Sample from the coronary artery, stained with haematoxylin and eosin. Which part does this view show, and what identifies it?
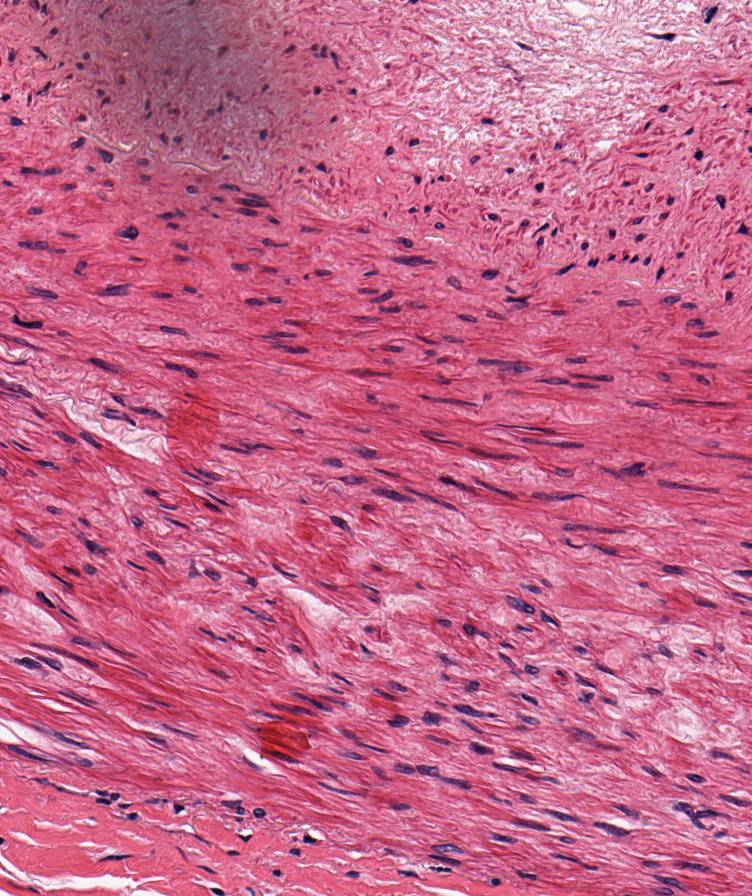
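What is shown is tunica media. In the middle of the field, long, slender, dark blue nuclei lie along the fibres.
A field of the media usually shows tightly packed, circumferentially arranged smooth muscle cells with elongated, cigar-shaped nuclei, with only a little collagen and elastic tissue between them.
The upper part of the field is paler and looser, its cells less orderly, with small dark nuclei scattered in a finely fibrillary pale pink background. A few small rounded patches of deeper red lie in the left half of the middle and lower field.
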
